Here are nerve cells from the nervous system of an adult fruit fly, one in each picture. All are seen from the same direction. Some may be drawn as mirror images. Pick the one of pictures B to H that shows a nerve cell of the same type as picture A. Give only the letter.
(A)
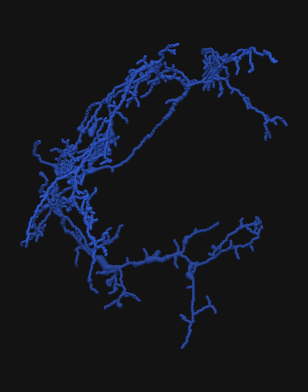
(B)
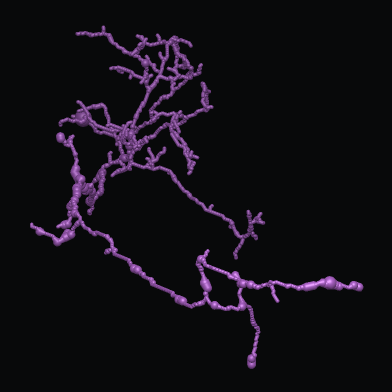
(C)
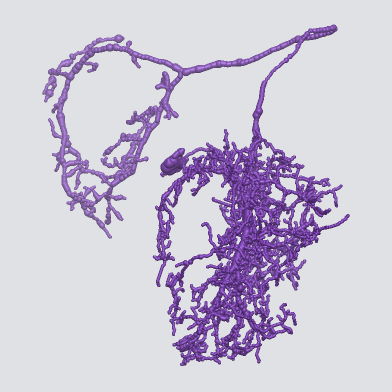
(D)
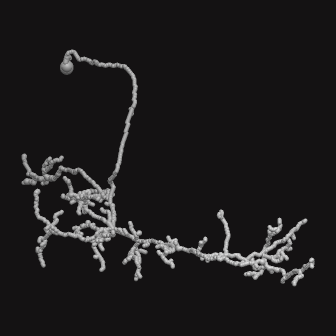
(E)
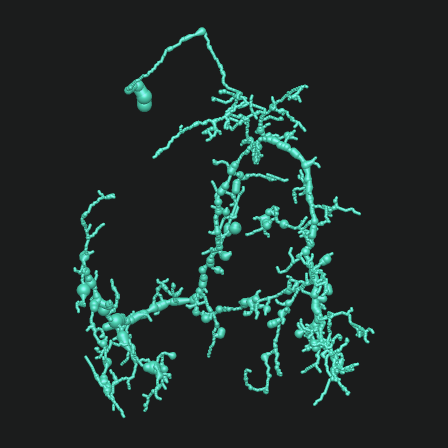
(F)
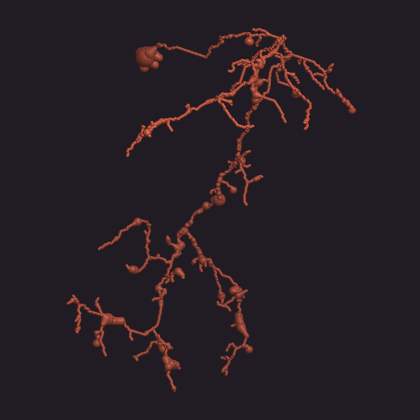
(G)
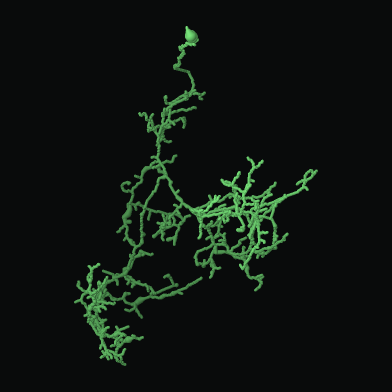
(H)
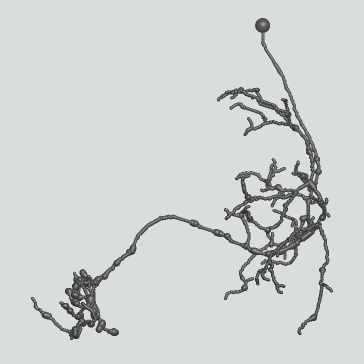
E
